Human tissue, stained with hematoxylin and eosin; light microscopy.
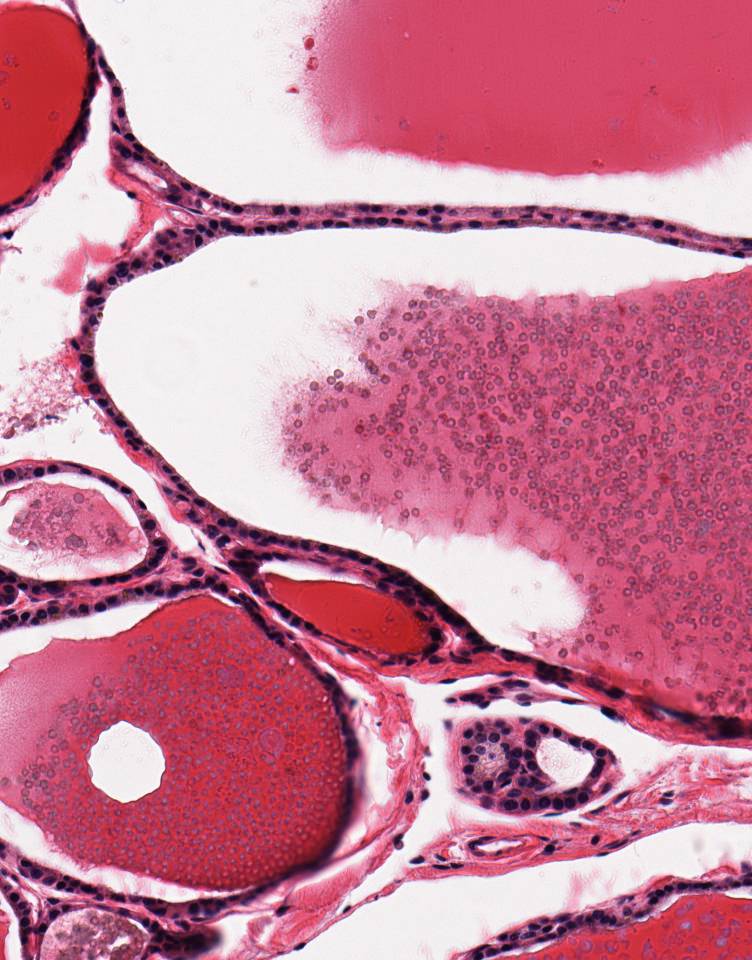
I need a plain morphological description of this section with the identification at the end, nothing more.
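Follicles closed, rounded to elongated, widely varying in size, separated by thin septa. Large follicles: single layer of flattened cells, dark compressed nuclei. Small follicle, lower centre right: cuboidal cells around a small lumen. Lower centre, between follicles: loose pink connective tissue, sparse cells. Tissue: thyroid.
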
